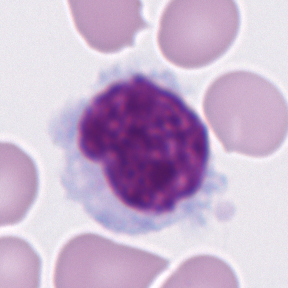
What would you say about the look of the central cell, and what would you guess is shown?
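Look at the edge: ragged, with lots of fine irregular projections. The chromatin is coarse and clumped, dark patches with paler gaps between them. No distinct granules in the cytoplasm. There's a shallow notch on the left side of the nucleus. That one's a hairy cell.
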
